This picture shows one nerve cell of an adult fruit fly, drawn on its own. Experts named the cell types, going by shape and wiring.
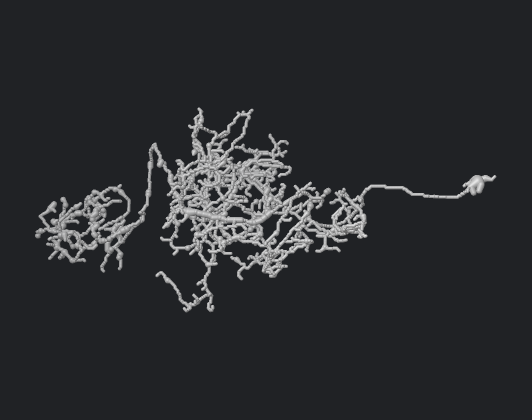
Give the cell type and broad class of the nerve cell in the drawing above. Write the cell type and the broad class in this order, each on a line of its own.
GNG084
central-brain intrinsic neuron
